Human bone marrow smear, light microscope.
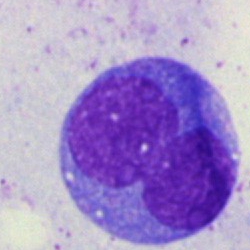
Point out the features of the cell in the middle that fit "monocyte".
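Looking at this monocyte, I'd begin with the outline: roughly round, with a smooth edge. The lower-right lobe of the nucleus stains darker purple than the upper-left lobe. In the cytoplasm I can't make out any distinct granules.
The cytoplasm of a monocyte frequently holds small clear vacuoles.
What I do see are a few tiny white dots, scattered over the nucleus as well as the cytoplasm.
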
